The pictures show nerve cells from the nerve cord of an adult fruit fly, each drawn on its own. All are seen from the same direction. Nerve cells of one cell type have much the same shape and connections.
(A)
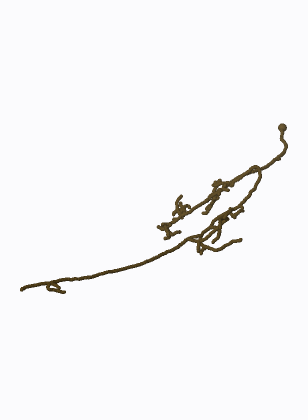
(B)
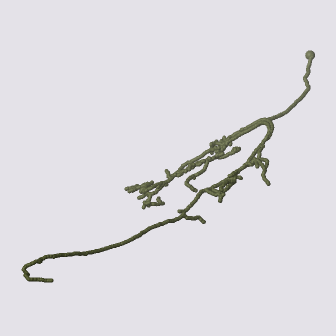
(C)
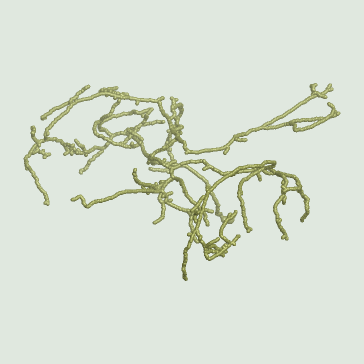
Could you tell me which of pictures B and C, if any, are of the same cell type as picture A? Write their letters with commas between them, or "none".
B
